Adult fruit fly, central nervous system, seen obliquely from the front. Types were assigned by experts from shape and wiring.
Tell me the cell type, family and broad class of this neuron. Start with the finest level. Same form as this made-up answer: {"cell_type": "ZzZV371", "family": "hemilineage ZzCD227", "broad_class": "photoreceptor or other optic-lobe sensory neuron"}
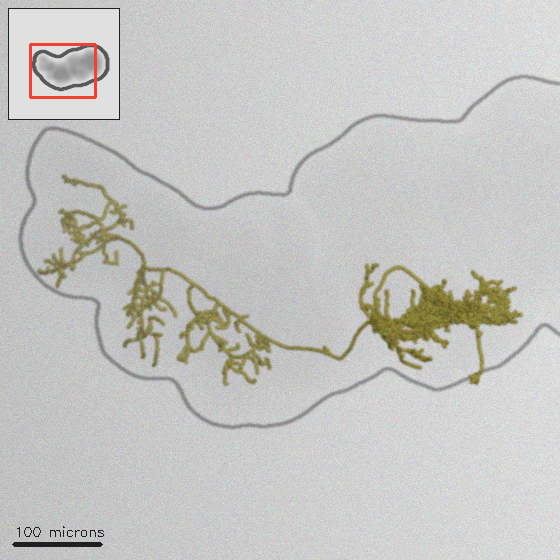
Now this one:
{"cell_type": "DNg74_a", "family": "hemilineage MX3", "broad_class": "descending neuron"}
